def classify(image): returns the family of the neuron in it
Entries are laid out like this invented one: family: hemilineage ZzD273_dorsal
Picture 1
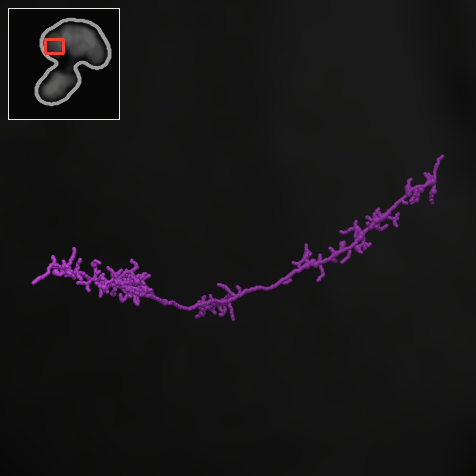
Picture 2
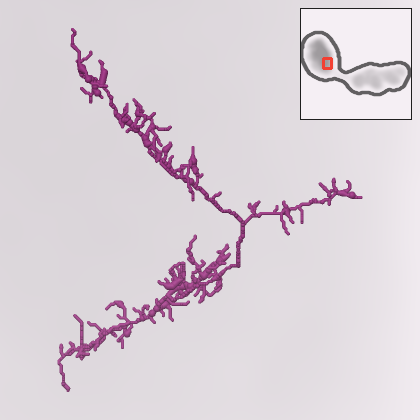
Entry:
family: TmY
